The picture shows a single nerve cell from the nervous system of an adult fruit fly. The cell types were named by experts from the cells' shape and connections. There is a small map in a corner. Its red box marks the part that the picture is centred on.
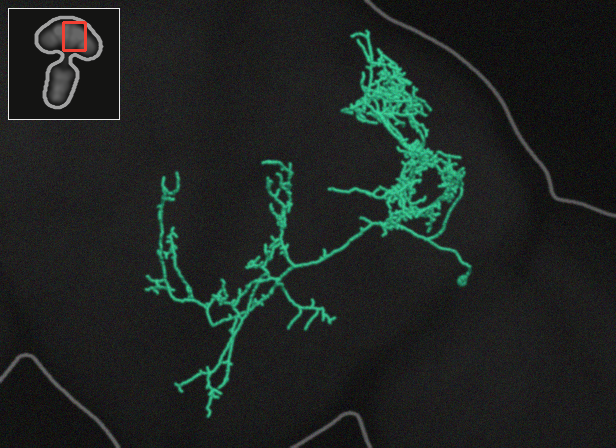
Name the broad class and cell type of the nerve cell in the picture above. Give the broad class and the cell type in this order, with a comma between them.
central-brain intrinsic neuron, SIP025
